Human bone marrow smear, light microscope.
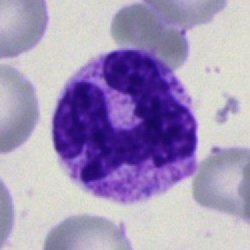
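Segmented neutrophil, the cell in the middle of this stained bone marrow smear: its nuclear lobes curve around a pale central patch of cytoplasm. You'll notice the chromatin is dark purple and coarsely clumped, while the cytoplasm is pale pinkish-lilac and filled with fine, small lilac granules.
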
